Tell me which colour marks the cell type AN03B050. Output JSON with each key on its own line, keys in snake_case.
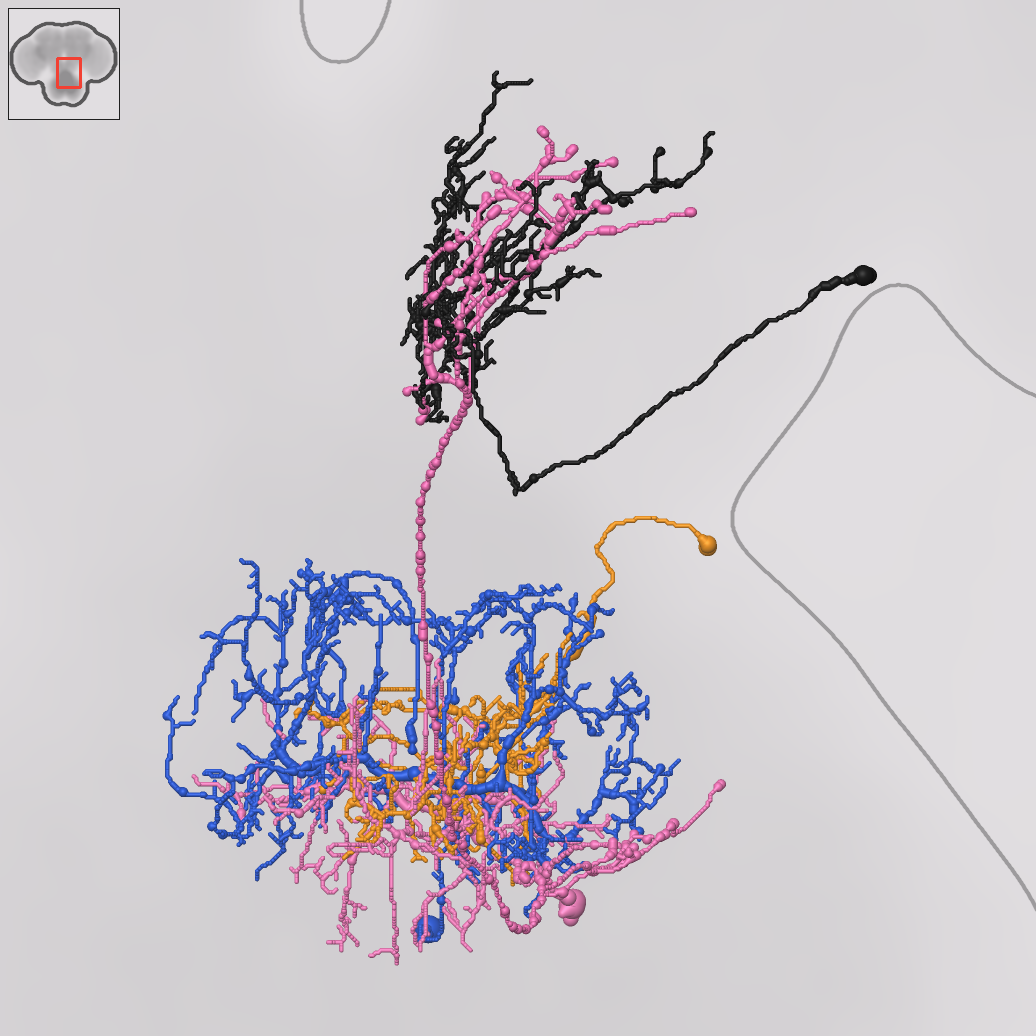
{
 "colour": "pink"
}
